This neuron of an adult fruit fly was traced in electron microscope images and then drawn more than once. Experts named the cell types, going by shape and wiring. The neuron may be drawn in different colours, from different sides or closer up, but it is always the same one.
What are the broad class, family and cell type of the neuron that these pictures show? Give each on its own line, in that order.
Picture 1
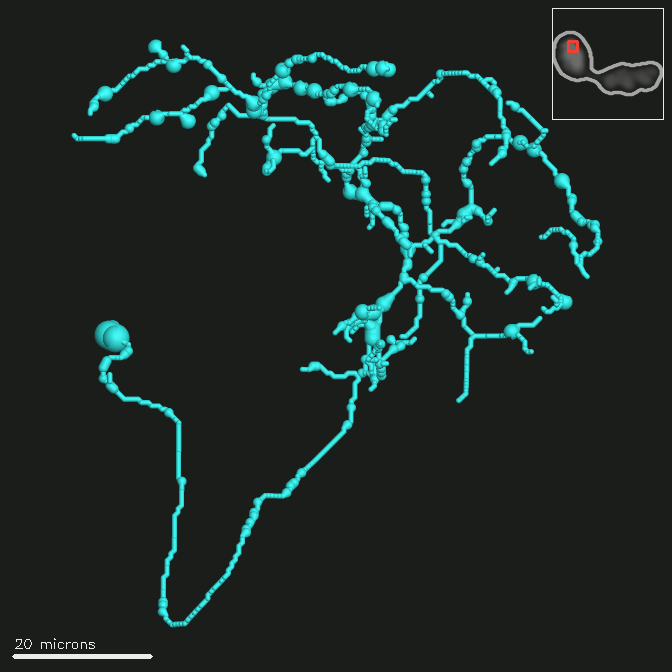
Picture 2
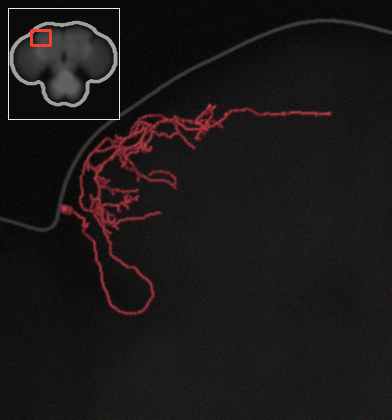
central-brain intrinsic neuron
hemilineage LHl4_dorsal
CB1246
